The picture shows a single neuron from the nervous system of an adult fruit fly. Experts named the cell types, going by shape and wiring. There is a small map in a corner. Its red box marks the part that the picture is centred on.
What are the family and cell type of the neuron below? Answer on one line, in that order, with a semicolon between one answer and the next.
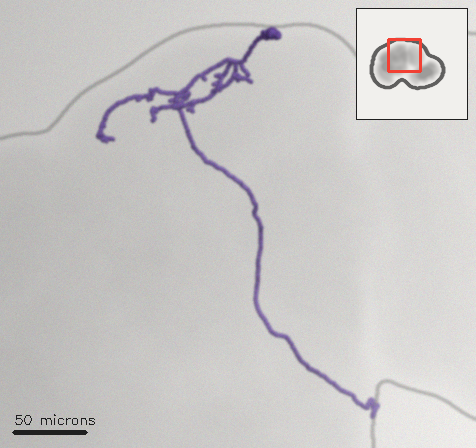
DNES; DNES3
